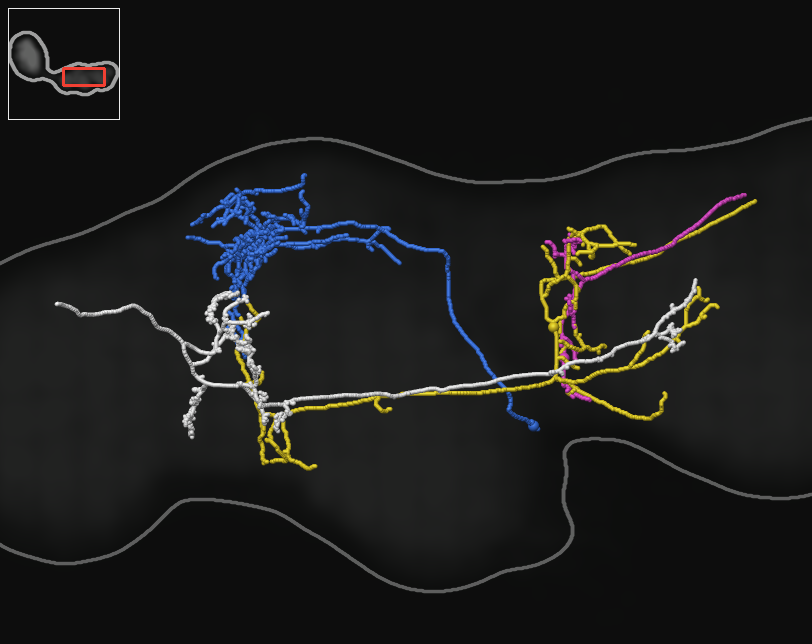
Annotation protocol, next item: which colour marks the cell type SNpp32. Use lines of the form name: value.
colour: white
